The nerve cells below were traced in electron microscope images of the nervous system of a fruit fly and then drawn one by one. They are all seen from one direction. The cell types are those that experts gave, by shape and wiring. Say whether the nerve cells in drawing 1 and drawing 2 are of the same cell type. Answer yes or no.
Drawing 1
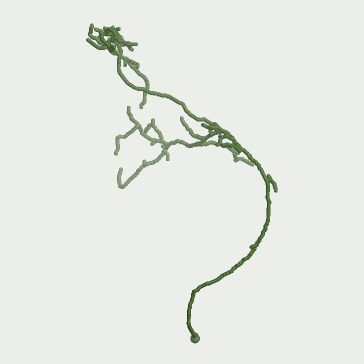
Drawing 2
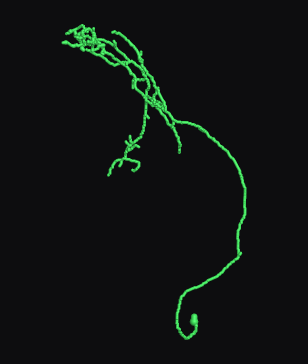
no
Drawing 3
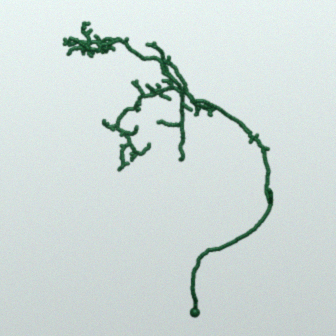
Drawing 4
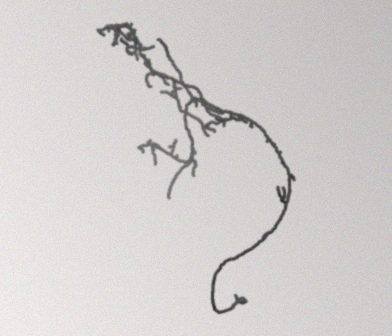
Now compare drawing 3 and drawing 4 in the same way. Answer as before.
no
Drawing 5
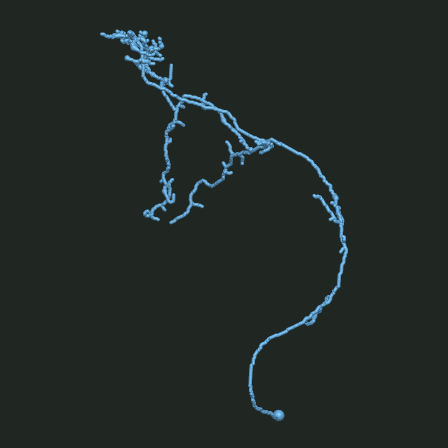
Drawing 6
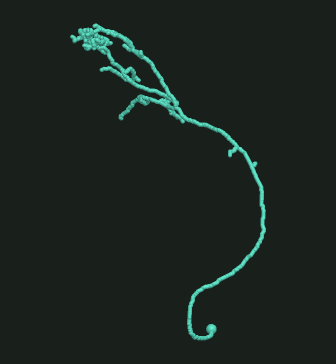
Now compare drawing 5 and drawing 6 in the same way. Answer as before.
no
